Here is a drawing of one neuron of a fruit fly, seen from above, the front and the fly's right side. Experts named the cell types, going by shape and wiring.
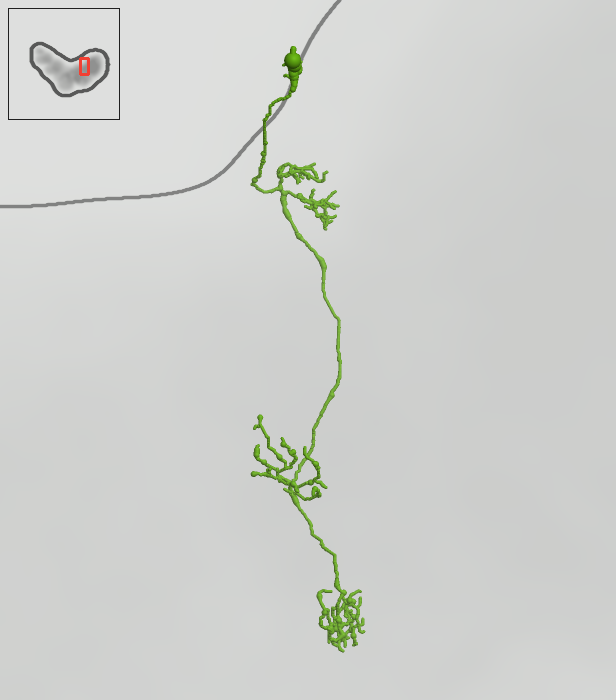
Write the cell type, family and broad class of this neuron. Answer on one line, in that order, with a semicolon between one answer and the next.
PFNa; class CX; central-brain intrinsic neuron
